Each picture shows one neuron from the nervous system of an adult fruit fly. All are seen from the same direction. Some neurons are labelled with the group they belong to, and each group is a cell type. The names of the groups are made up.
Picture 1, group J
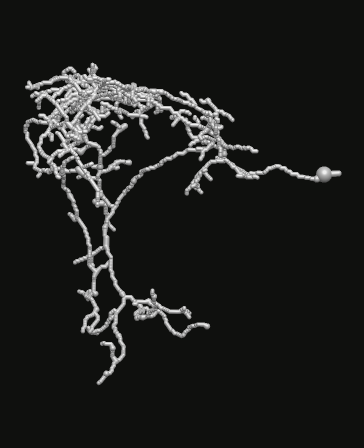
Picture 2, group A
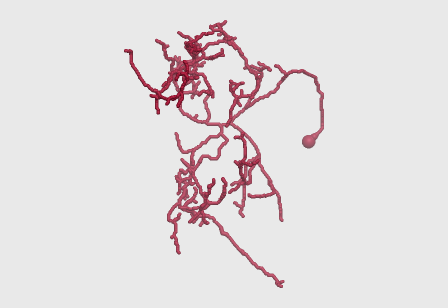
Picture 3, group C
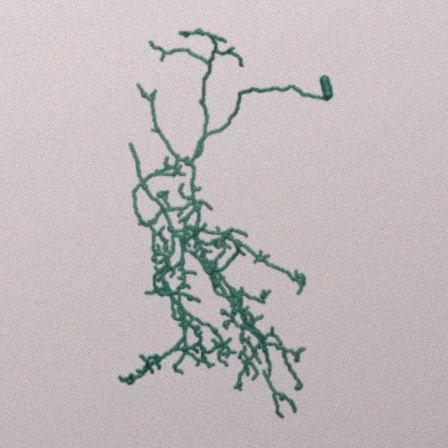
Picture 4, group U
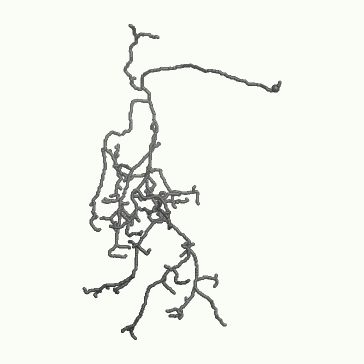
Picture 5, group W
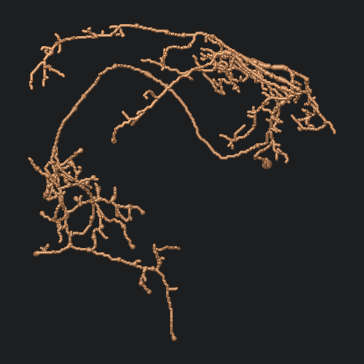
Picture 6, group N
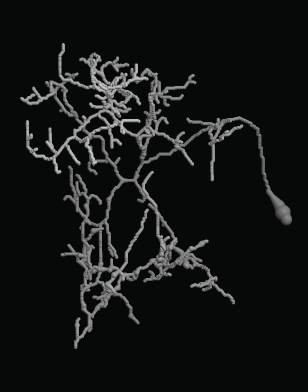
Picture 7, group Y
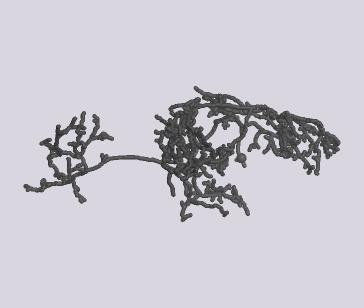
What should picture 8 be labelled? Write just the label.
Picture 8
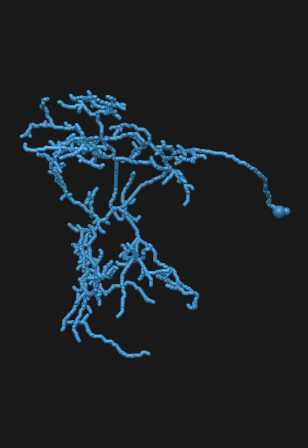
group A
